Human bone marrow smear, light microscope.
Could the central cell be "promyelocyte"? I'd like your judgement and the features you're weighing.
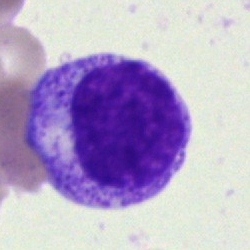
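Roughly round outline. Chromatin dark purple, dense, faintly mottled.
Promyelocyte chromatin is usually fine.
Dense chromatin here counts against promyelocyte. Cytoplasm bluish-violet, the rim widest left of the nucleus, with a pale clear area just left of it. Red cells clustered against the left side. Call: myelocyte; promyelocyte rejected.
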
